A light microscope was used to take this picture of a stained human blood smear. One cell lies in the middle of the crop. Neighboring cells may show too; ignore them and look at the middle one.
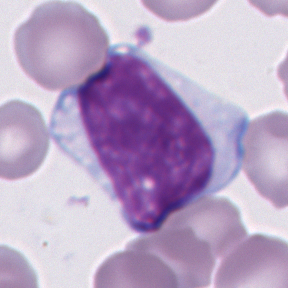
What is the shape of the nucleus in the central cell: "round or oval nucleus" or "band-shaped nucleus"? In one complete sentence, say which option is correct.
Round or oval in outline, the nucleus forms a single compact mass.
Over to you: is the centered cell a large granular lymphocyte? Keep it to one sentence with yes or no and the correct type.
No, the middle cell is classified as a myeloblast instead of a large granular lymphocyte.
